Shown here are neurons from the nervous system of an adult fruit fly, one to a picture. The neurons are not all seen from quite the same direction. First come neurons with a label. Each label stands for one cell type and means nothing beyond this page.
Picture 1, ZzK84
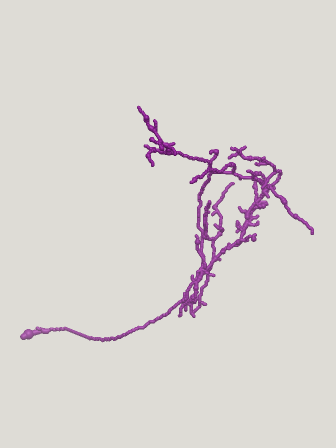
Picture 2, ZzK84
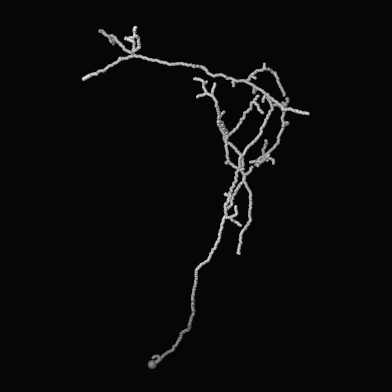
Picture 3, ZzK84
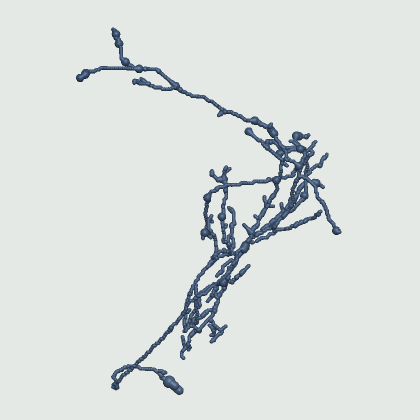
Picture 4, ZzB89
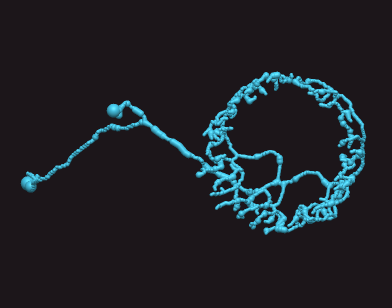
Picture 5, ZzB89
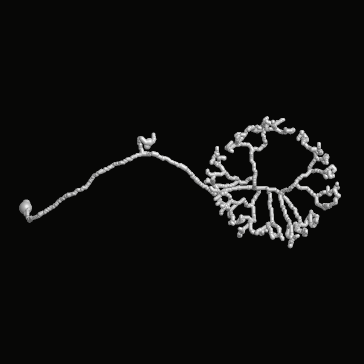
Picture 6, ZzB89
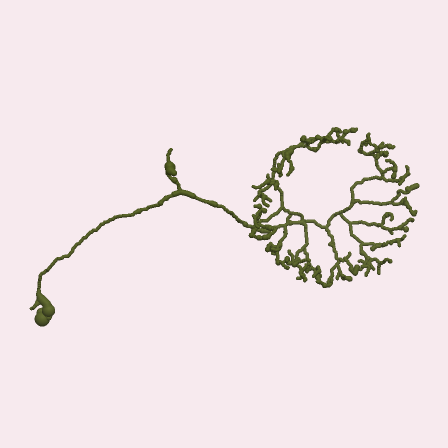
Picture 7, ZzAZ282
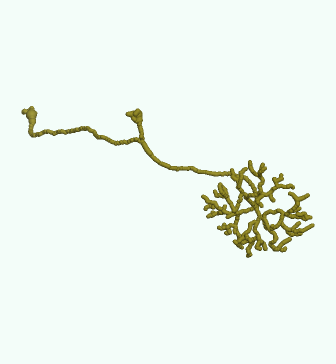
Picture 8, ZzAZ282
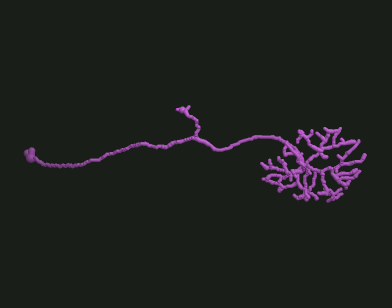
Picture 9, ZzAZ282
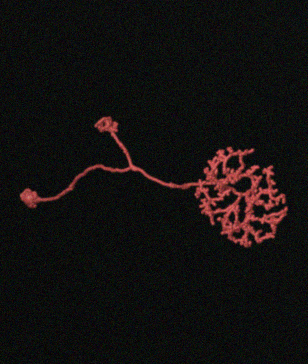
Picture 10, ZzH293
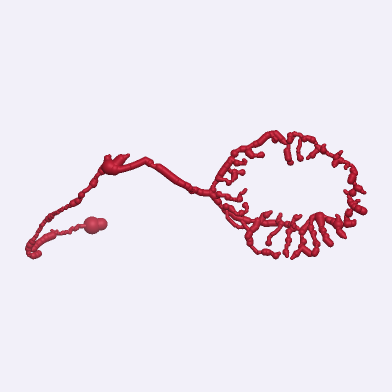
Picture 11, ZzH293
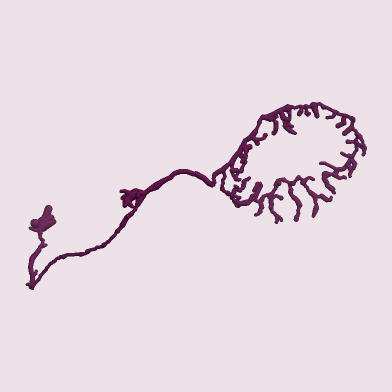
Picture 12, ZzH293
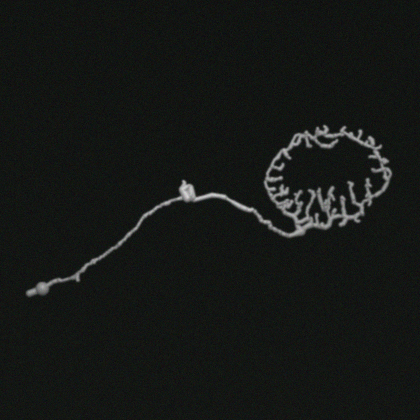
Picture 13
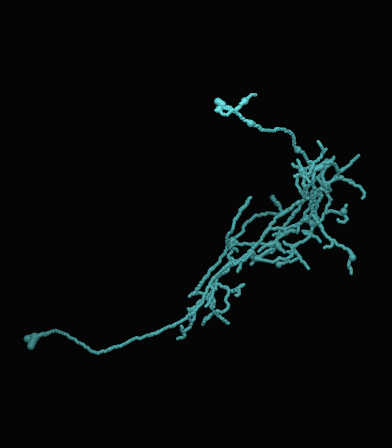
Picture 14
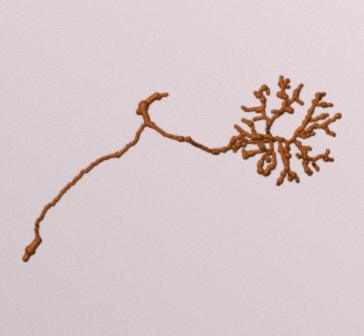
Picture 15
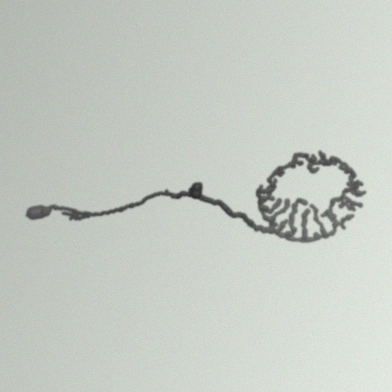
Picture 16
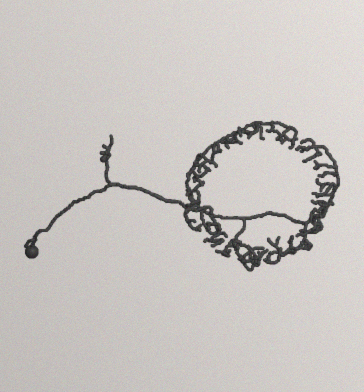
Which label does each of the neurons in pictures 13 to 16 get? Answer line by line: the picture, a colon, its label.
13: ZzK84
14: ZzAZ282
15: ZzH293
16: ZzB89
